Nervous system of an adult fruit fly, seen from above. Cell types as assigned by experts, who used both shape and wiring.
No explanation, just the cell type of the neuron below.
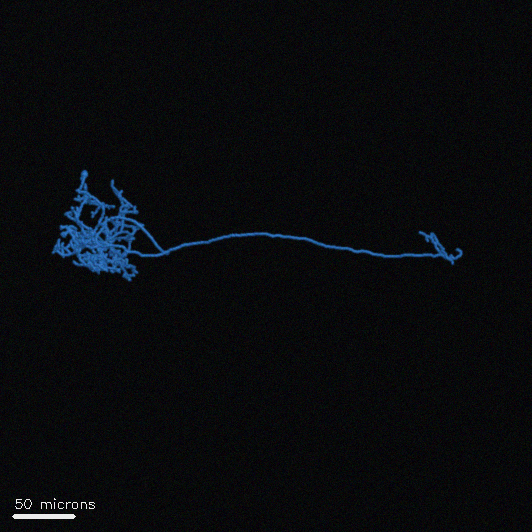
AVLP235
